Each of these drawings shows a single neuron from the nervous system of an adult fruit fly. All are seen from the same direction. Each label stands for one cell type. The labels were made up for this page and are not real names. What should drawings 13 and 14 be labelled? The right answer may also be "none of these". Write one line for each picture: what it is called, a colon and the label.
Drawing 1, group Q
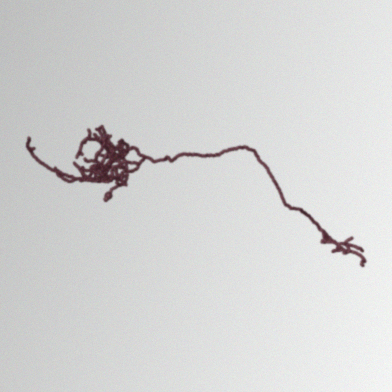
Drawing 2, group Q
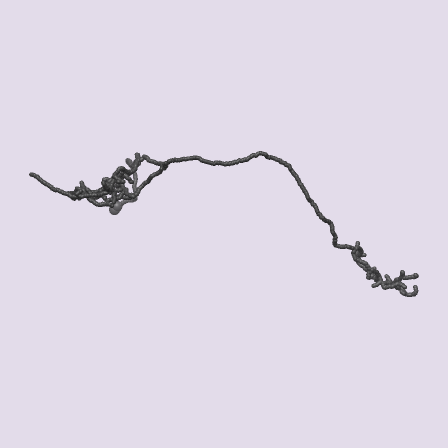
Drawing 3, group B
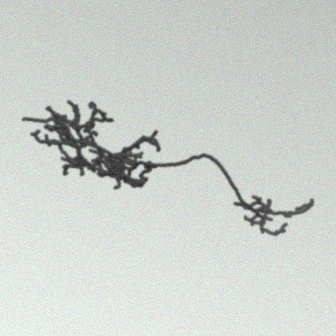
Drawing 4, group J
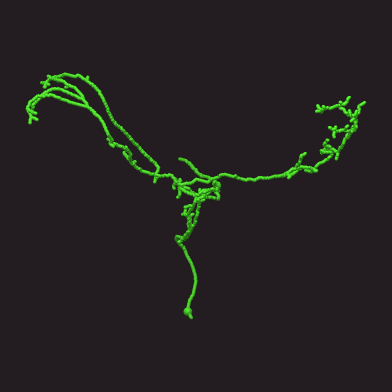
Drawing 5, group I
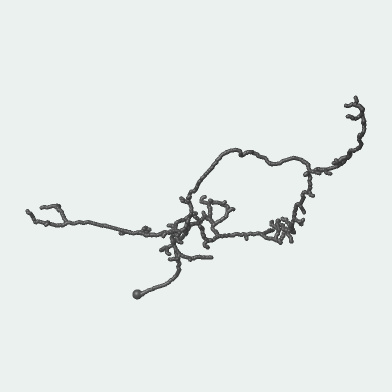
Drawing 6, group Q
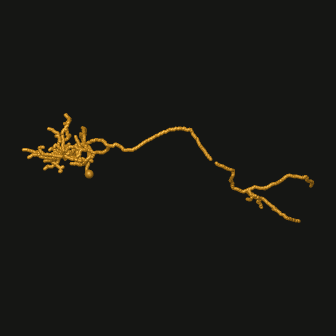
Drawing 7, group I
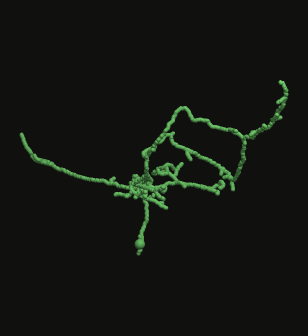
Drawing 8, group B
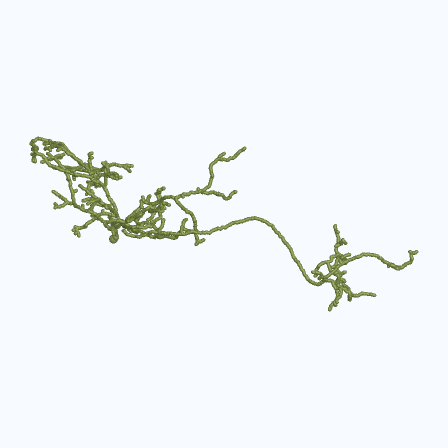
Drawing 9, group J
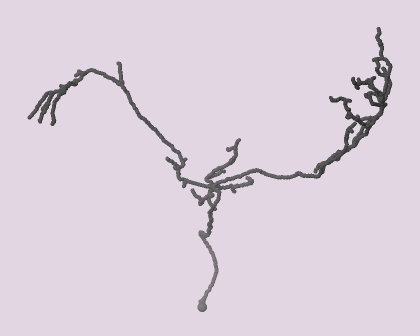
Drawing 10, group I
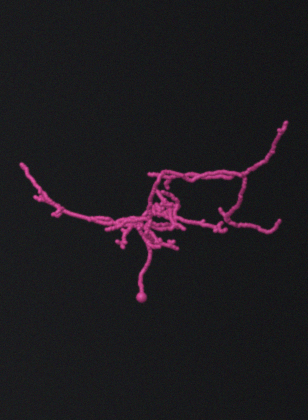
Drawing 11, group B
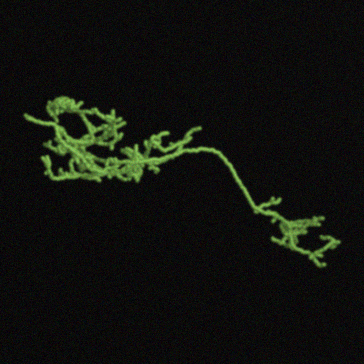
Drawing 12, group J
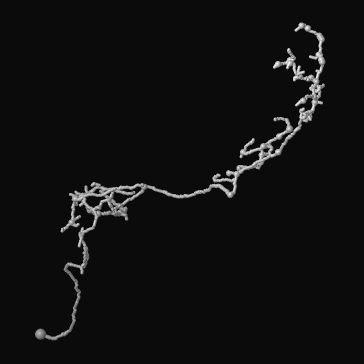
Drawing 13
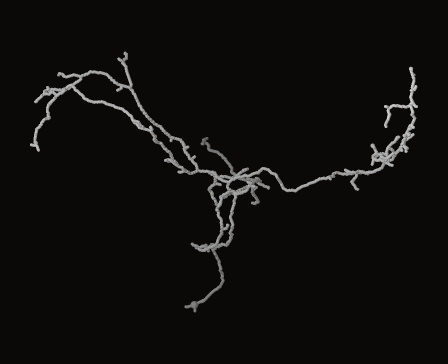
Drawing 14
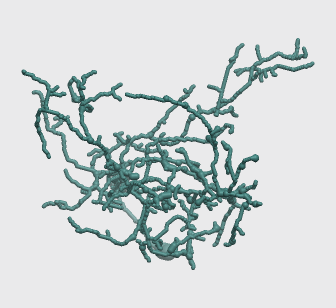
13: group J
14: none of these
